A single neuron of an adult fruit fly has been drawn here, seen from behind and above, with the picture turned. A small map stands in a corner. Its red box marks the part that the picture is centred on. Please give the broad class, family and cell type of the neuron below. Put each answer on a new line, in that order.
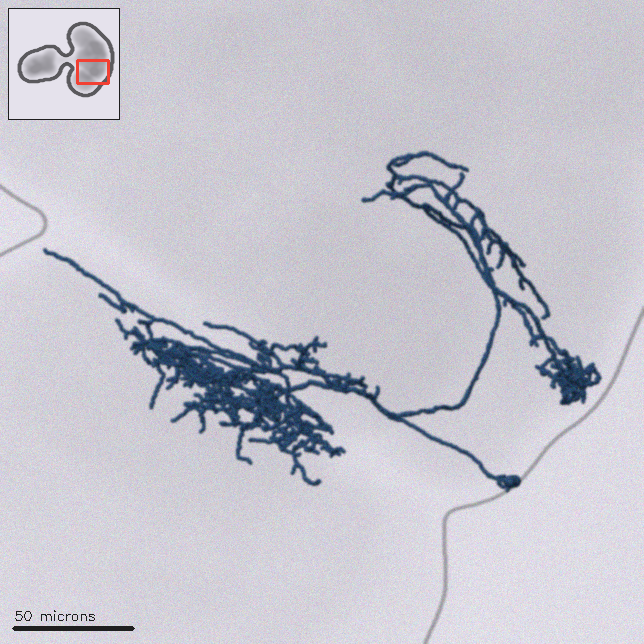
visual projection neuron
LoVP
LoVP63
